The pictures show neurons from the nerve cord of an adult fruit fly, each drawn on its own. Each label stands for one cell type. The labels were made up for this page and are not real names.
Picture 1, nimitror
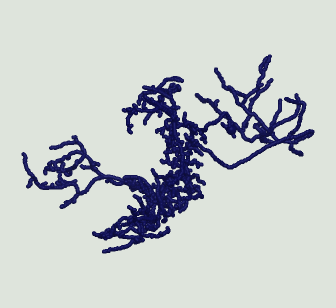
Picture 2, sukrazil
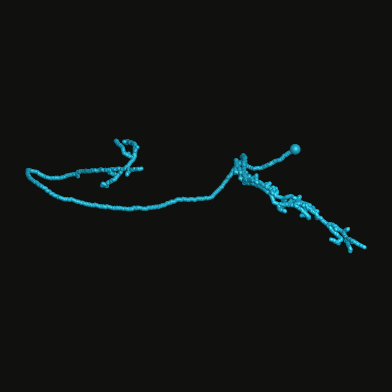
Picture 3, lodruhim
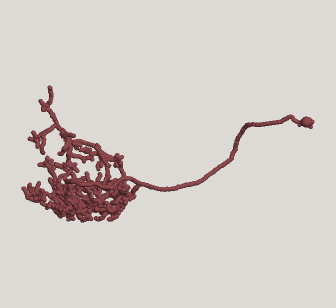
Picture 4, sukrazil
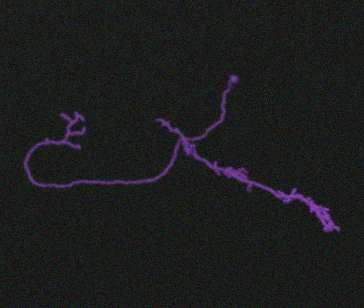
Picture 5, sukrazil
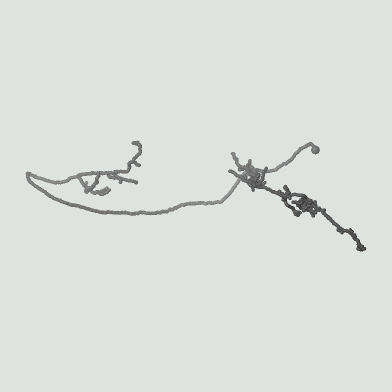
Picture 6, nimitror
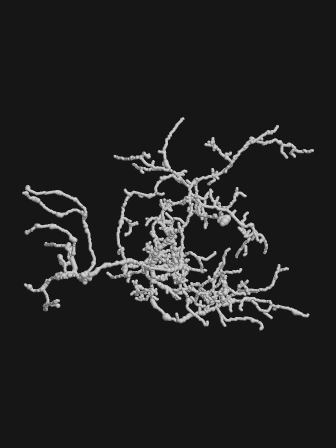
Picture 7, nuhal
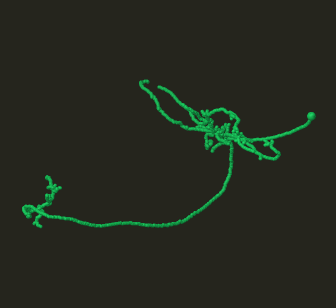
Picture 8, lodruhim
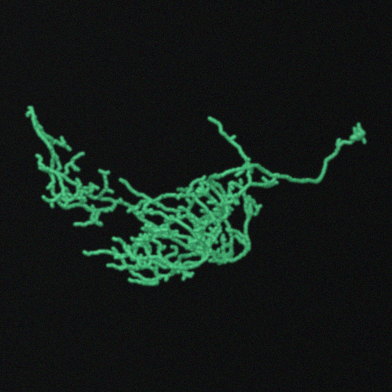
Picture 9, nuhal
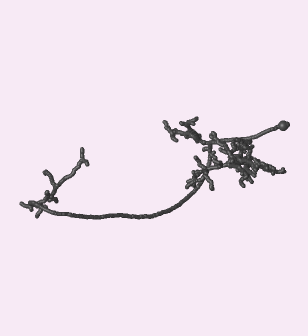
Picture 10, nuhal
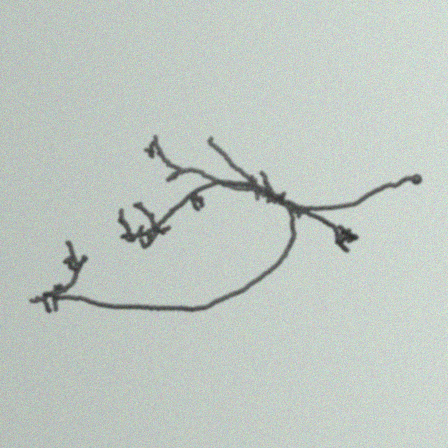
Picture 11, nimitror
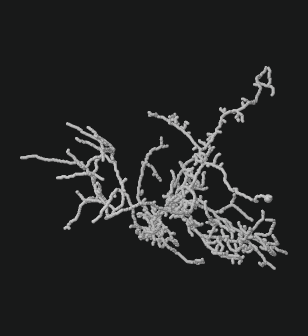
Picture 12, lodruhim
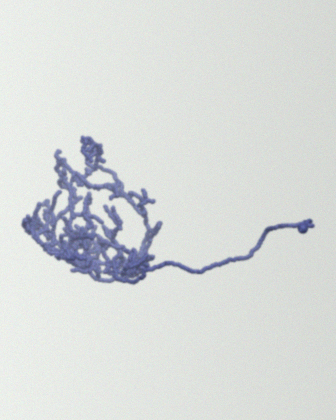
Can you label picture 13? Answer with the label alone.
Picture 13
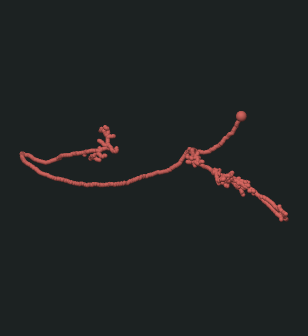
sukrazil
